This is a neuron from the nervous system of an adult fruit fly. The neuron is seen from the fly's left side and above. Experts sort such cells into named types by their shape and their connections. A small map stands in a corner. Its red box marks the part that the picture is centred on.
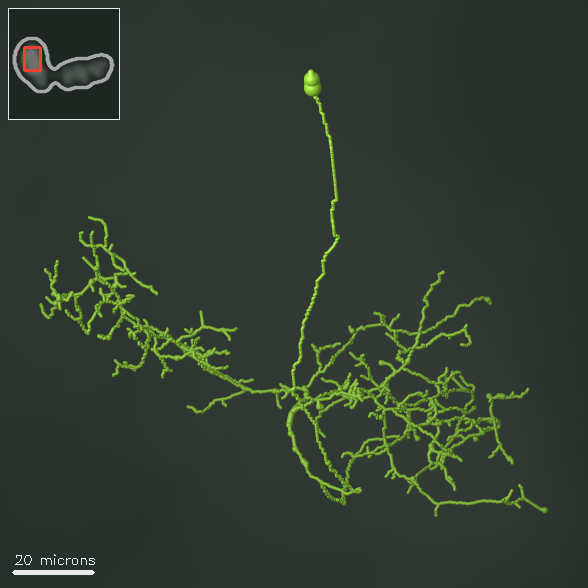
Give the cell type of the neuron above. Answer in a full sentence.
The cell type is LAL133_e.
